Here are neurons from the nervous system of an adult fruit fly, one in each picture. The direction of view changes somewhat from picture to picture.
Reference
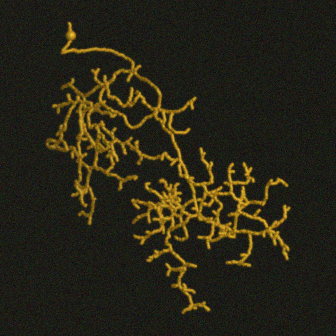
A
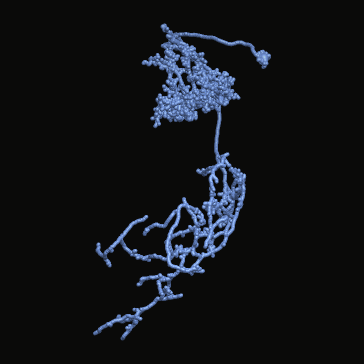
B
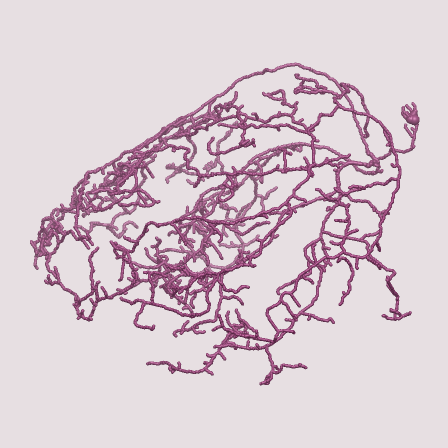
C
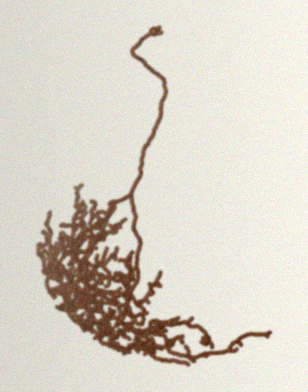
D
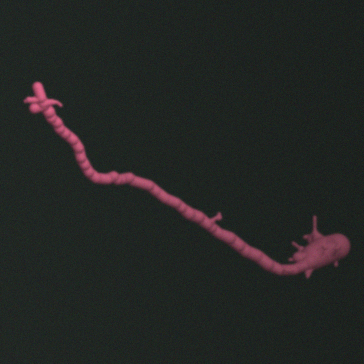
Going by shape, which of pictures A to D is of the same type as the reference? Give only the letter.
C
